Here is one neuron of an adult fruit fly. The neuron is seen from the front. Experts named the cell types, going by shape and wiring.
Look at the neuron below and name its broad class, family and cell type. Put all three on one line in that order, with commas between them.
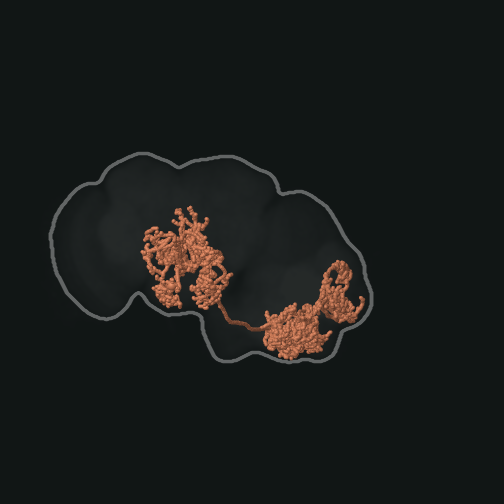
descending neuron, DNg, DNg34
